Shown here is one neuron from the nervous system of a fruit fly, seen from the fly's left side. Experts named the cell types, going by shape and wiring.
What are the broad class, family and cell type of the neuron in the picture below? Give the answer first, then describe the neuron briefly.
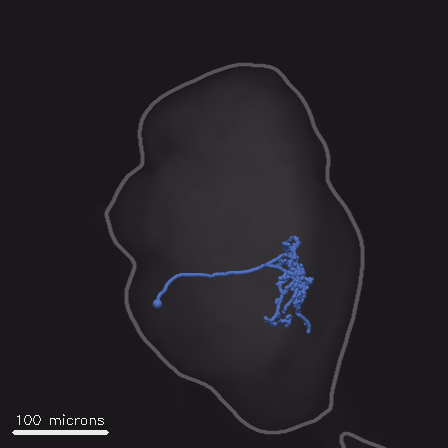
This is a central-brain intrinsic neuron. The family is hemilineage LALv1_ventral. The cell type is PS078. By the scale bar it is about 170 microns wide in this view. In this view it is wider than it is tall.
